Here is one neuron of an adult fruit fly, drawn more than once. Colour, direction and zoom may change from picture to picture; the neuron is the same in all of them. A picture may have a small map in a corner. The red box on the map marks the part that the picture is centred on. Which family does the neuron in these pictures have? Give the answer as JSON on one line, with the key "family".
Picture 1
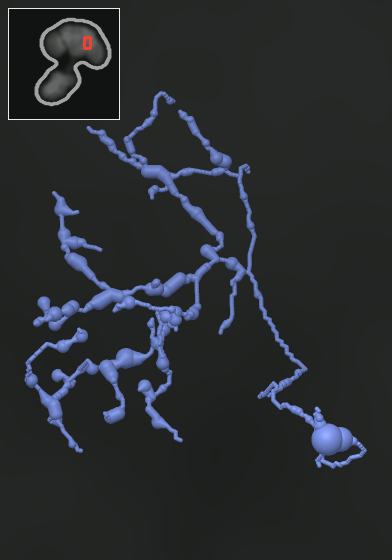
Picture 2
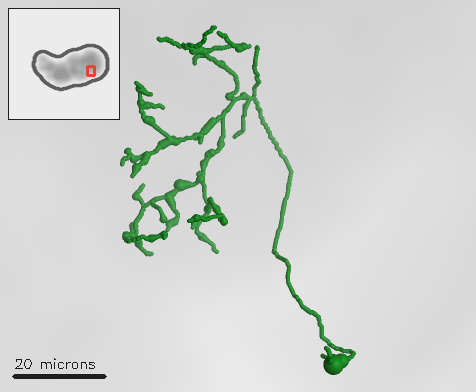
{"family": "hemilineage ALv2"}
